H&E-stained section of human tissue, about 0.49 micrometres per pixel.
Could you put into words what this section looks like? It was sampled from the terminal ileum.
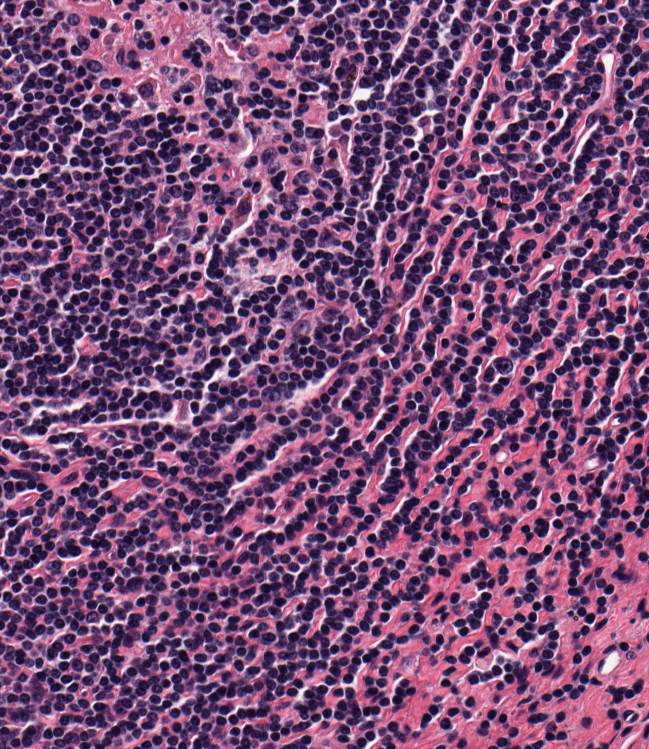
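Almost the whole field is filled with densely packed small round lymphocytes. Their nuclei are round and dark-staining, with very scant cytoplasm around them. In the right half, the cells lie in parallel rows separated by thin pink strands that run obliquely. At the lower right edge is a small round empty vascular lumen.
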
